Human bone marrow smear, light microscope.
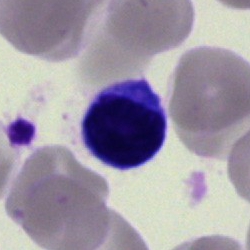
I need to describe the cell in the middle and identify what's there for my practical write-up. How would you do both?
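Shape first: the cell is round, its outline smooth. Next, chromatin: dense and very dark blue-purple. Then cytoplasm: very scant, seen only as a narrow paler blue band at the top edge. Last, vacuoles: none visible. It is a lymphocyte.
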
